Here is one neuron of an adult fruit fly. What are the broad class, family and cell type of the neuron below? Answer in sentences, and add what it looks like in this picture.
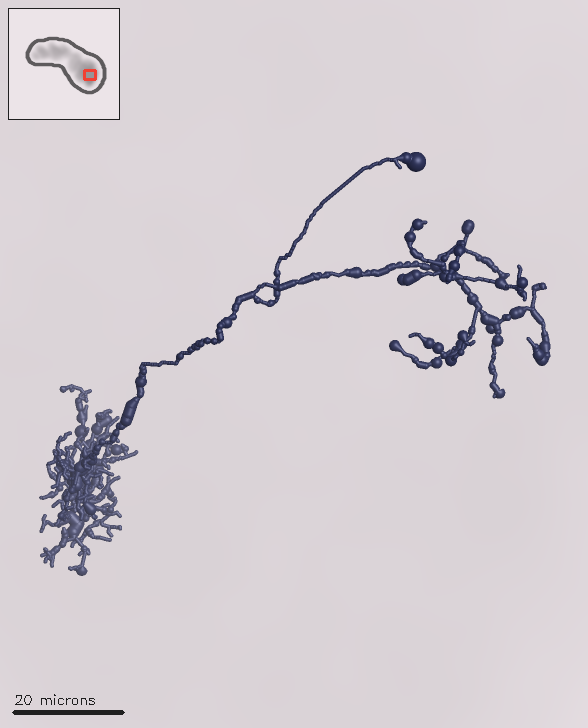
This is a visual projection neuron. Its family is hemilineage VPNv1. Its cell type is LC17. Its cell body lies at the upper right of the picture. From left to right in the picture it spans about 95 microns. Dozens of branch ends can be seen.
